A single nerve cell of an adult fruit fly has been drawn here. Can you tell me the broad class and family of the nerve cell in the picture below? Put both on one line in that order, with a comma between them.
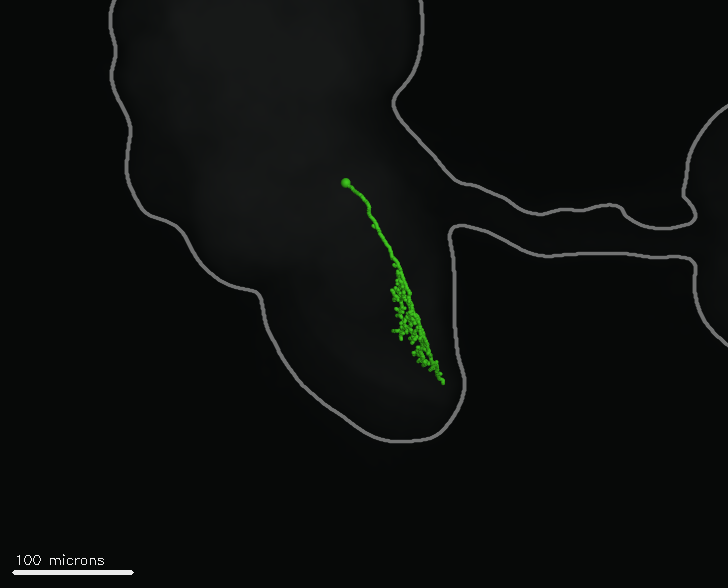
optic-lobe intrinsic neuron, Cm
